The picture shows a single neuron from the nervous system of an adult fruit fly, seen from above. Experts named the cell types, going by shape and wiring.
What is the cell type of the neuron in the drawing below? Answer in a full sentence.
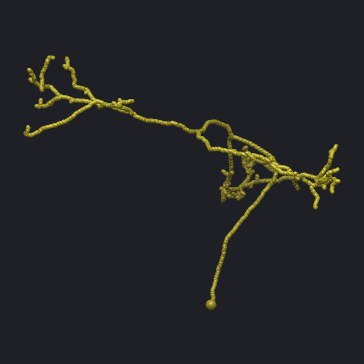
The cell type is CL120.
